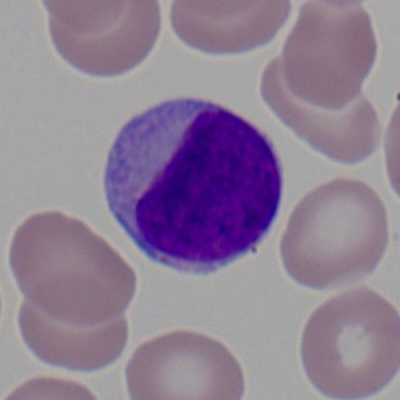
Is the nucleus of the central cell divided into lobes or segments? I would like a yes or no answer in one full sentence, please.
No, there is a single compact nucleus in this cell, round, oval or kidney-shaped.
